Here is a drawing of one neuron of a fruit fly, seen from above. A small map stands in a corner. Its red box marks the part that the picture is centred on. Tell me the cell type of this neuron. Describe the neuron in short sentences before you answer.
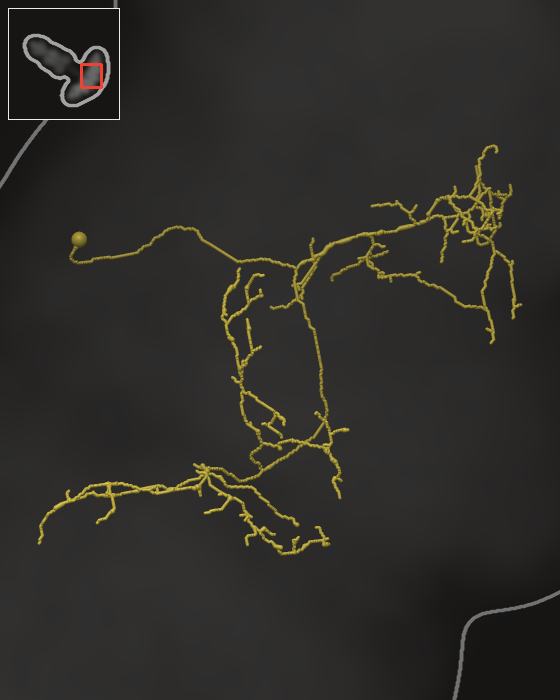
It lies in the brain. Dozens of branch ends can be seen. This is a central-brain intrinsic neuron. Its cell type is SMP525.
